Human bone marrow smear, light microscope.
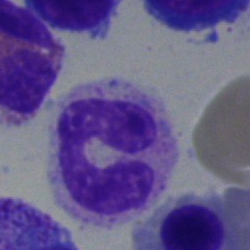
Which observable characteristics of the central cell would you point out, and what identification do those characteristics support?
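Outline round and smooth. Nucleus bent into a C shape, opening towards the right. Moderate rim of pale lilac cytoplasm around the nucleus; no vacuoles. Identification: band neutrophil.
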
